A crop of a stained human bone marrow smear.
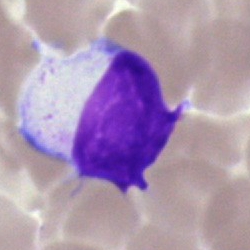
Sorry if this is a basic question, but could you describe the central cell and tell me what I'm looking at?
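First, the nucleus sits off-centre and fills the right part of the cell. Second, the cytoplasm is very pale, almost white with a faint blue tinge. Third, a thin blue rim marks the edge of that cytoplasm. Fourth, small pointed projections stick out from the lower and right edges of the cell. The cell is a lymphocyte.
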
